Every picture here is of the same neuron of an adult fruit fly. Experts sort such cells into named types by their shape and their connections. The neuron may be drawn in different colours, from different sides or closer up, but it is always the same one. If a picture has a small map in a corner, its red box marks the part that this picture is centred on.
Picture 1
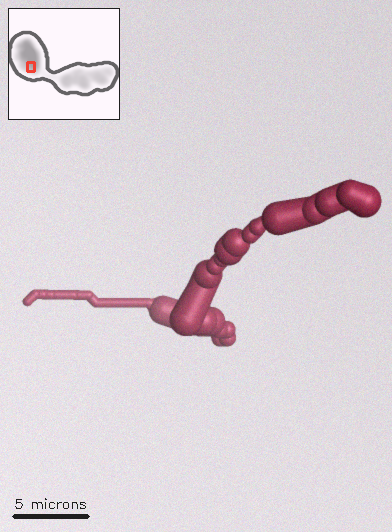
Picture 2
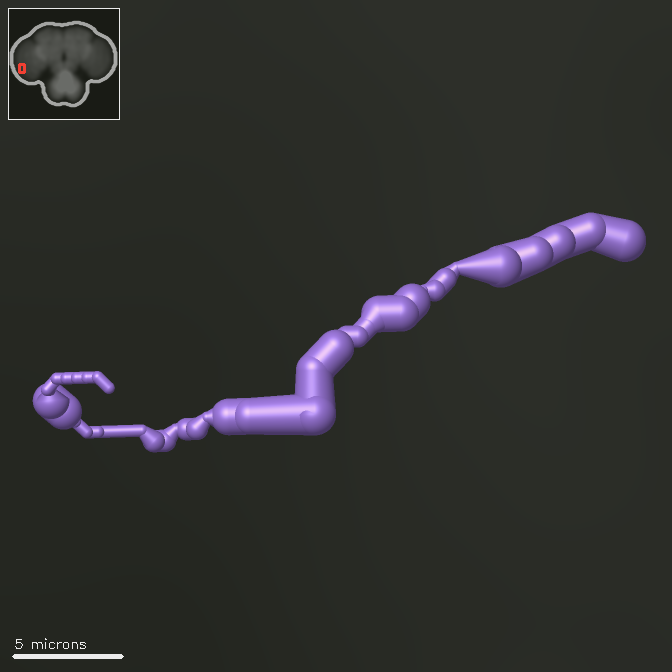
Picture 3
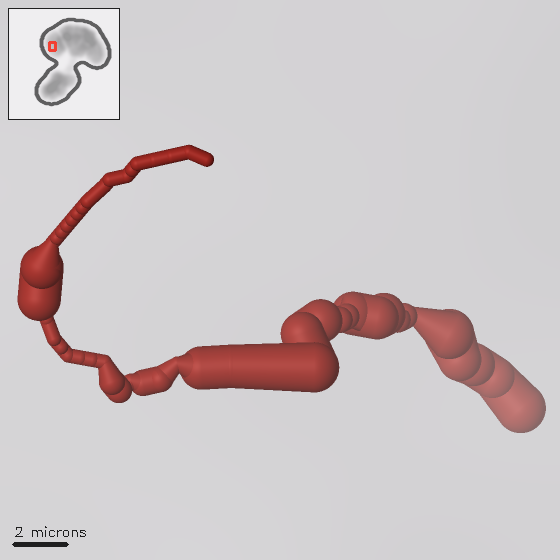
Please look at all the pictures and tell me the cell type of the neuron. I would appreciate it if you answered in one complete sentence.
By cell type, this neuron is classified as R8y.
